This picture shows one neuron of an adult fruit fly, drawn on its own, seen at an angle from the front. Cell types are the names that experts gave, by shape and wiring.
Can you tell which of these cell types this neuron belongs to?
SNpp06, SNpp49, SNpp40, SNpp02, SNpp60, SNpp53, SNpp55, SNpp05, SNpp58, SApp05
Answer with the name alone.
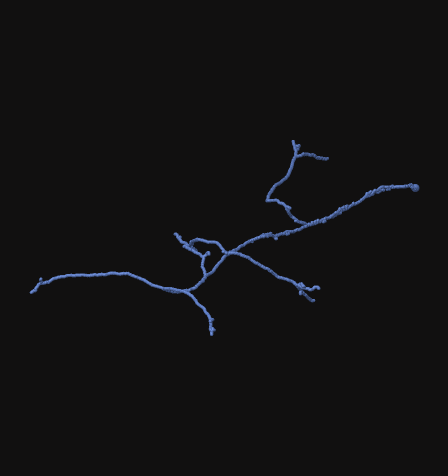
SNpp53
